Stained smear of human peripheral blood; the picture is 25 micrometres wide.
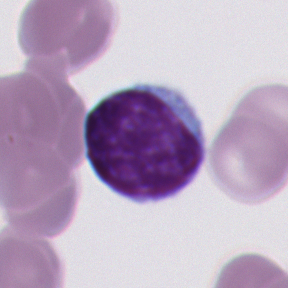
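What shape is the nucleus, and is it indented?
It is round to oval, with no indentation.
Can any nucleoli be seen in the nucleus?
No, no nucleoli are visible.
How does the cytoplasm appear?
It forms a thin crescent, seen mainly along the upper right edge, and no granules are seen in it.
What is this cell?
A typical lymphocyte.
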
